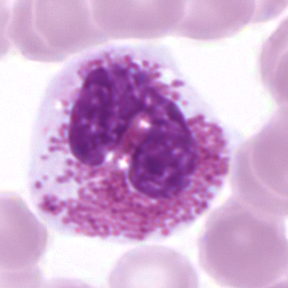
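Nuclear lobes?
Two, both large.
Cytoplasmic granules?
Many, coarse, round and reddish-pink, packed most densely in the lower half; the cytoplasm between them pale, nearly colourless.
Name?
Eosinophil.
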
